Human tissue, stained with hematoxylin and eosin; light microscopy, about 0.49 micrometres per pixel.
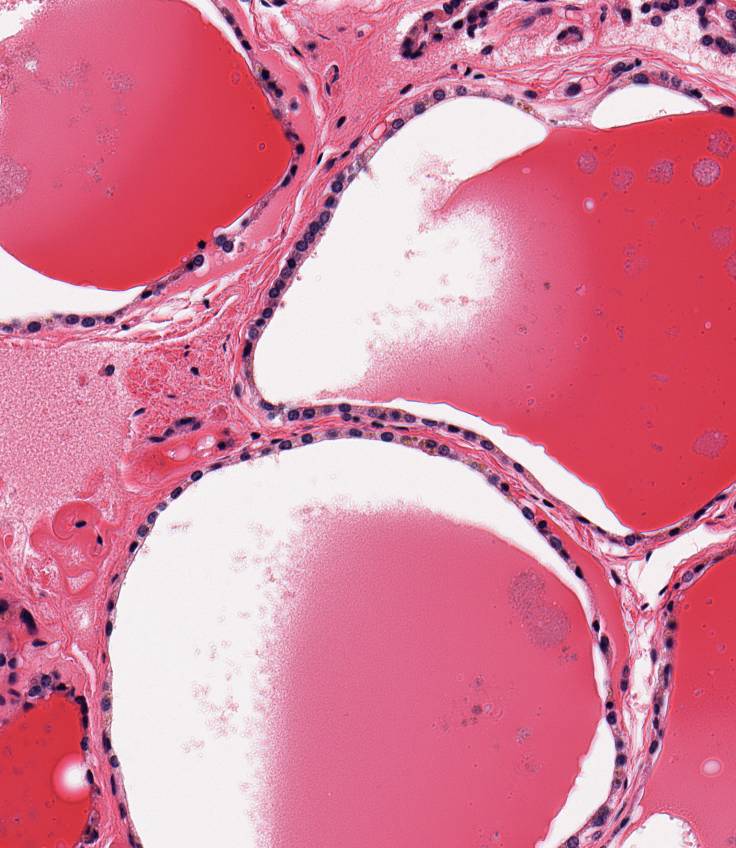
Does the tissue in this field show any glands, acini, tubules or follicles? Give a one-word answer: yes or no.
Yes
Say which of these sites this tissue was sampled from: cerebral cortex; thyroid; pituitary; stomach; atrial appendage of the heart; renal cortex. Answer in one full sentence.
This material was sampled from the thyroid.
